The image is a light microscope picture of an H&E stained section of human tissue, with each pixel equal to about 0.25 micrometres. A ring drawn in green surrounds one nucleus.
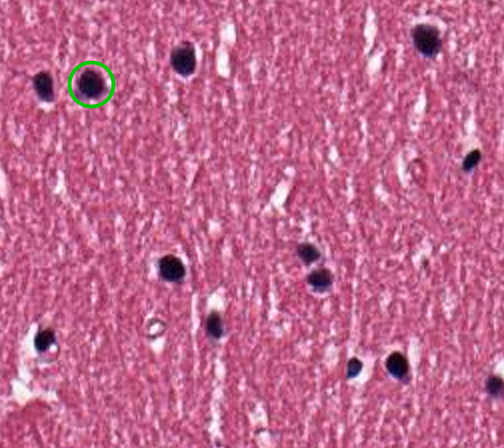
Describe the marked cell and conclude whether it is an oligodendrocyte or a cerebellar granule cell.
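The nucleus is round, with a smooth, regular outline. The nucleus is stained very dark and evenly throughout, with no inner detail visible. Hardly any cytoplasm shows around it; the nucleus sits almost directly in the finely textured pink background, with only a narrow pale gap at part of its edge. It is about the same size as the other small dark round nuclei scattered nearby. It lies on its own in the pink fibrillar tissue, with a similar dark nucleus a short distance to its left. Type of cell: oligodendrocyte.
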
